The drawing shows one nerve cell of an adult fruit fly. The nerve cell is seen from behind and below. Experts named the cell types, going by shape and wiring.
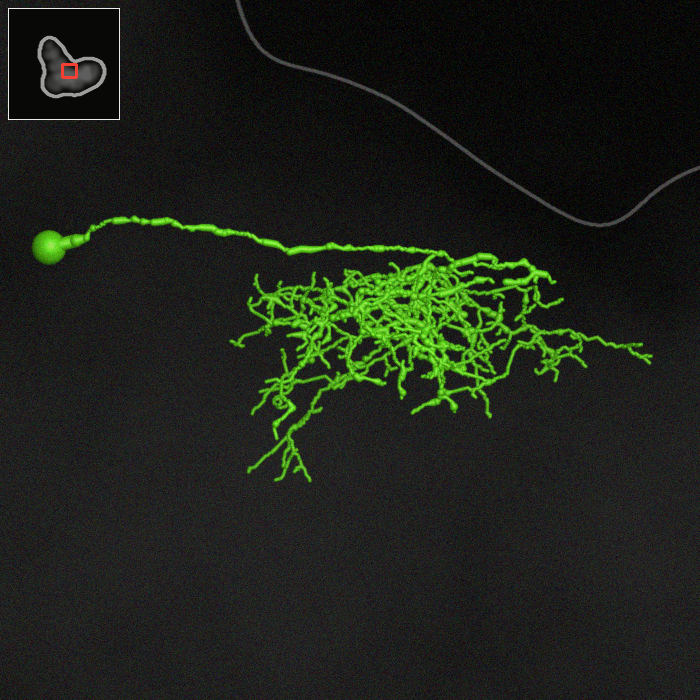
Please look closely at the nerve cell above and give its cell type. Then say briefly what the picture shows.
The cell type is SMP535. It is a central-brain intrinsic neuron. The picture shows dozens of branch ends. In this view it is wider than it is tall.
